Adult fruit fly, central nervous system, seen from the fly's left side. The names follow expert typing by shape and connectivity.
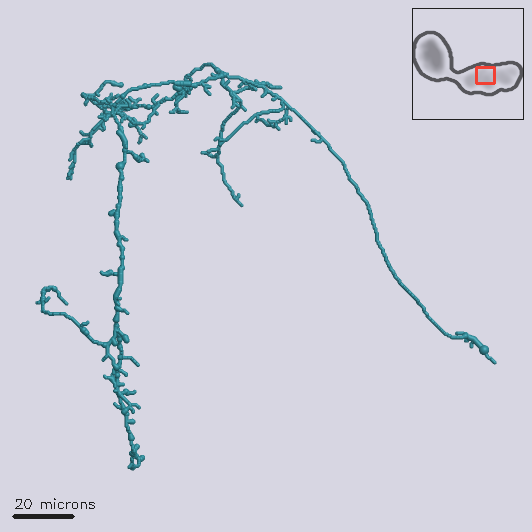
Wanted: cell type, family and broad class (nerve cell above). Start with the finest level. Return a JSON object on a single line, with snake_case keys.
{"cell_type": "IN03B071", "family": "hemilineage 03B", "broad_class": "nerve-cord intrinsic neuron"}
